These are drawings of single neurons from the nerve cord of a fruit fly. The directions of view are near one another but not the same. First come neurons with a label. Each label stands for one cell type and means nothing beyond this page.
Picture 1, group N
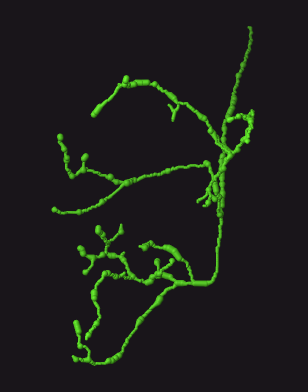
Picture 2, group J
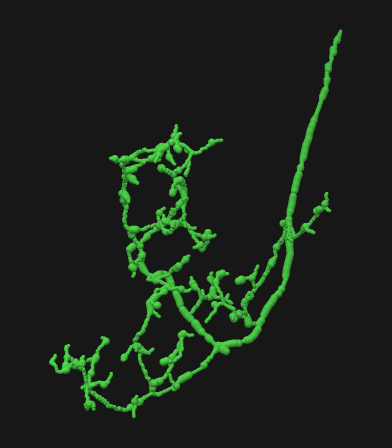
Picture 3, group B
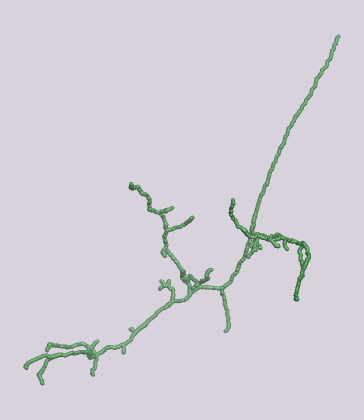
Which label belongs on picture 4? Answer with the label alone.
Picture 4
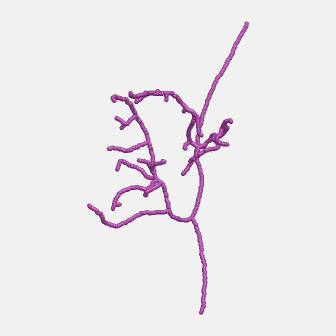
group N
